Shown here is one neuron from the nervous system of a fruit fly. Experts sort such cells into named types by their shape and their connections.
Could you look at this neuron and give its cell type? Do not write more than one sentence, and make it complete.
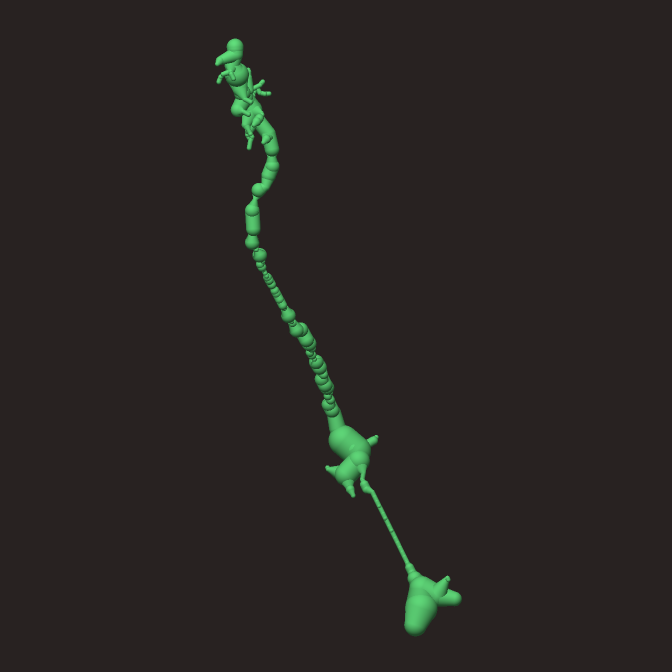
This neuron counts as a member of the cell type L1.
